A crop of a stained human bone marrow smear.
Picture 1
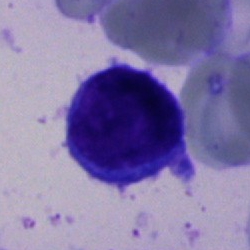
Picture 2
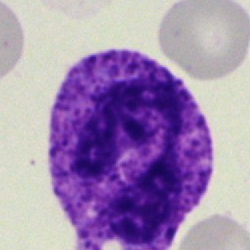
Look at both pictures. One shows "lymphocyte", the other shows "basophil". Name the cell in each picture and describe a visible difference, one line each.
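Picture 1 is a lymphocyte. No distinct granules can be seen in the cytoplasm.
Picture 2 is a basophil. The cell is densely packed with coarse dark purple granules.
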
